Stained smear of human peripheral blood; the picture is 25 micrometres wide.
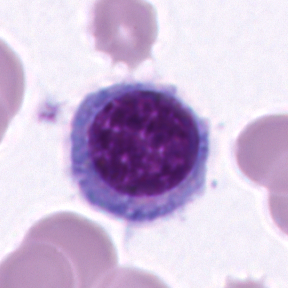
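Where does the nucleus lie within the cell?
A little off-centre, toward the upper right.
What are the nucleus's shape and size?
Round in outline with no notch, cleft or indentation, about 10 micrometres across, filling about 60% of the cell's area.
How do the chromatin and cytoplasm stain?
The chromatin is dark purple, mottled with many small pale gaps; the cytoplasm stains blue.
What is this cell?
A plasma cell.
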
